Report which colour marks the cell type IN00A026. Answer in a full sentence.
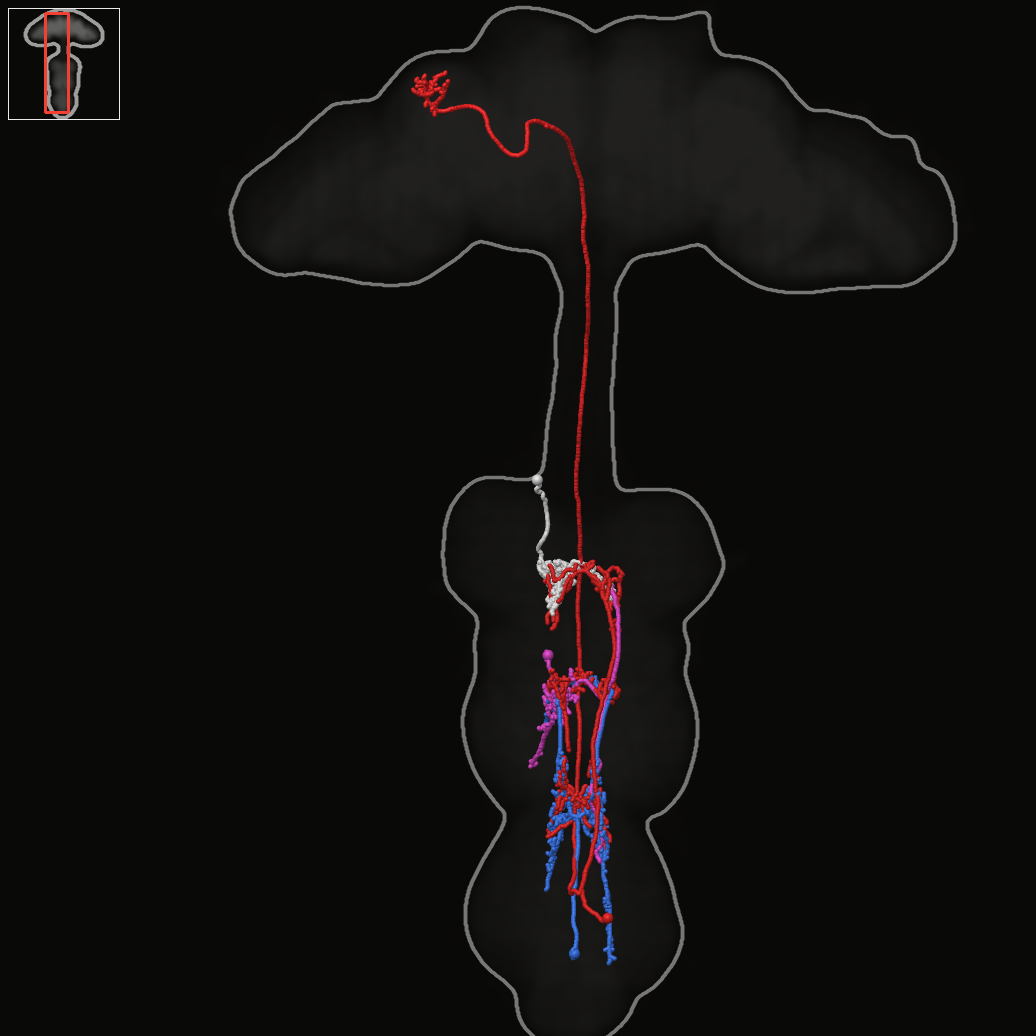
The colour is blue.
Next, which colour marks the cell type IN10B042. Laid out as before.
The colour is magenta.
